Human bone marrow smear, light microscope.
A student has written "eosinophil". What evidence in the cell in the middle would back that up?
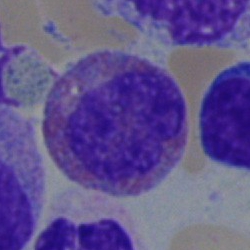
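Cell named: eosinophil. Fits: outline round, edge smooth.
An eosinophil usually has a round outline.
Pinkish-red granules scattered through cytoplasm. Cytoplasmic rim widest on left side. Tiny white dot near upper-left edge of nucleus.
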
